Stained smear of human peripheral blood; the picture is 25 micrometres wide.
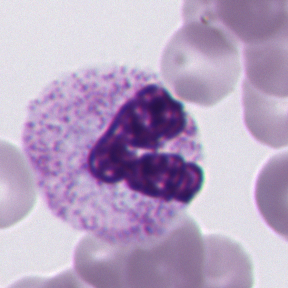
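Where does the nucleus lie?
Off-centre, toward the right.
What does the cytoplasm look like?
Abundant and pale pinkish-lilac, holding small violet-pink granules that leave the nucleus visible.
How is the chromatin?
Dark purple and coarsely clumped.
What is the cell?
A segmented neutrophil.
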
